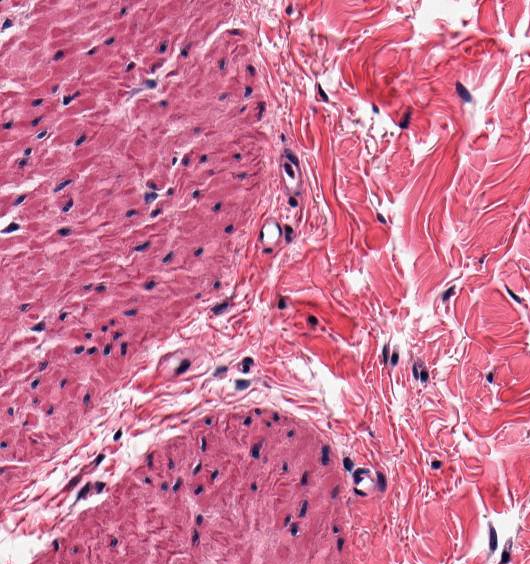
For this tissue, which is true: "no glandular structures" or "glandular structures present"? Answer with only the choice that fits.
No glandular structures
